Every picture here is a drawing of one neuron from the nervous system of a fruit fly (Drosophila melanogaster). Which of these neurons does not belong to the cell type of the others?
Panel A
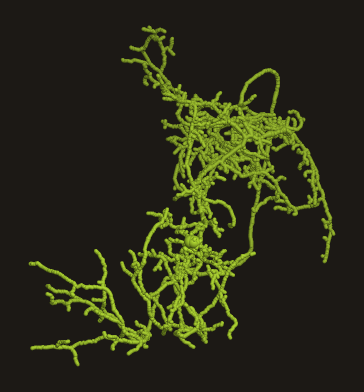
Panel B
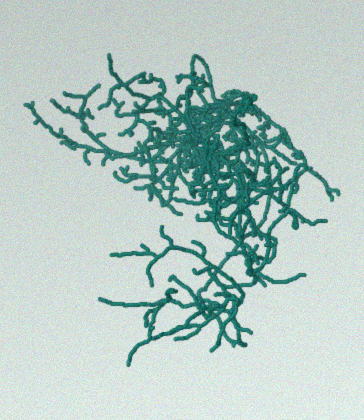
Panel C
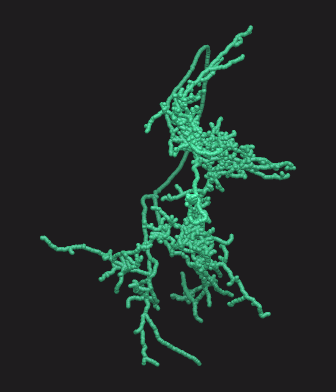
C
